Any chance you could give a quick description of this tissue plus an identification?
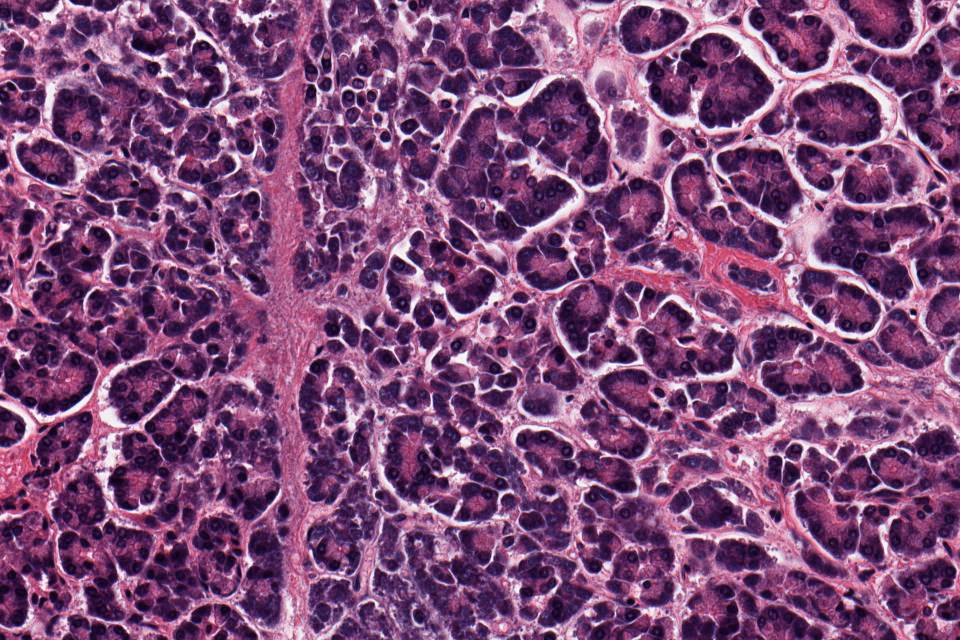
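Looking at each acinar cell, I find deep purple cytoplasm at its base, turning paler pink toward the centre of the acinus. The acinar cell nuclei are round and lie toward each acinus's outer edge. The central lumens are small, hard to see. Fat cells: none anywhere. This tissue is pancreas.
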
